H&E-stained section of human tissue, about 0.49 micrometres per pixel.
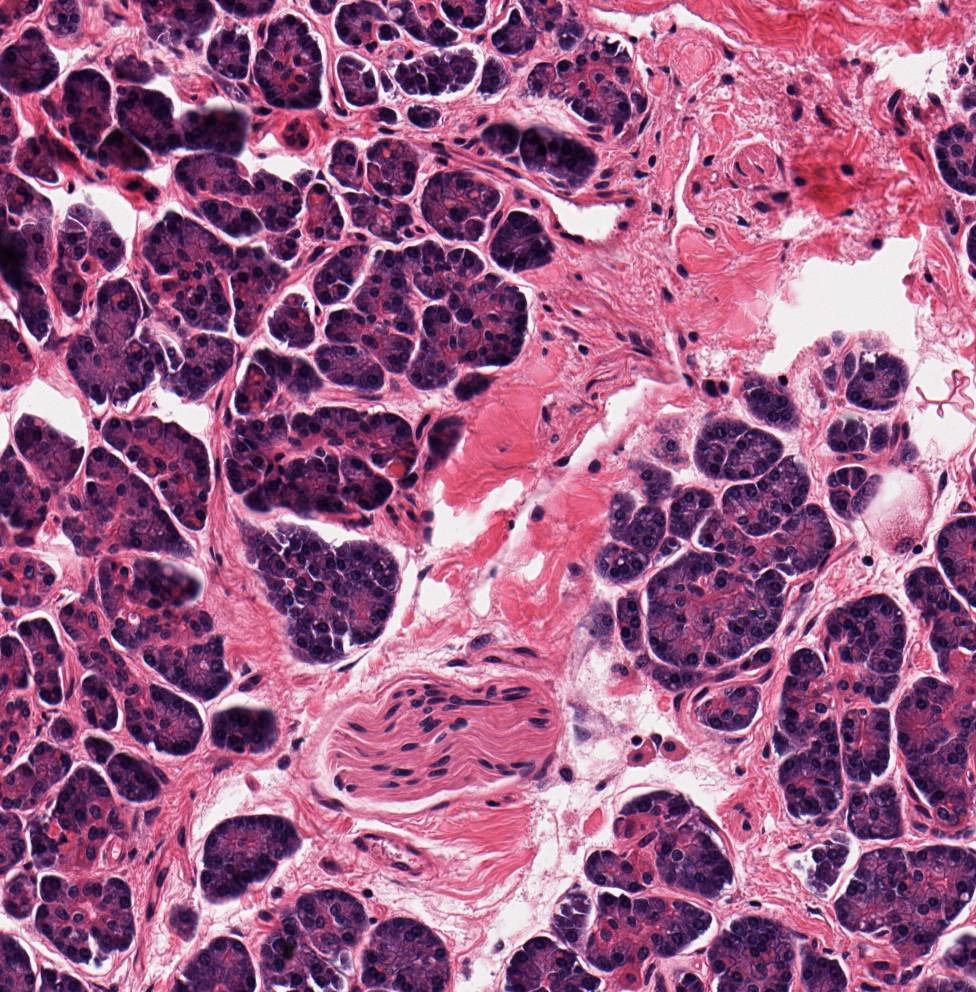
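Pancreas. Lobules of tightly packed glandular units occupy the left and right of the field, separated by a pink connective tissue band down the centre. The units are small rounded acini, cell clusters without an obvious open lumen. Acinar cells show deeply purple cytoplasm and round dark nuclei.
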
